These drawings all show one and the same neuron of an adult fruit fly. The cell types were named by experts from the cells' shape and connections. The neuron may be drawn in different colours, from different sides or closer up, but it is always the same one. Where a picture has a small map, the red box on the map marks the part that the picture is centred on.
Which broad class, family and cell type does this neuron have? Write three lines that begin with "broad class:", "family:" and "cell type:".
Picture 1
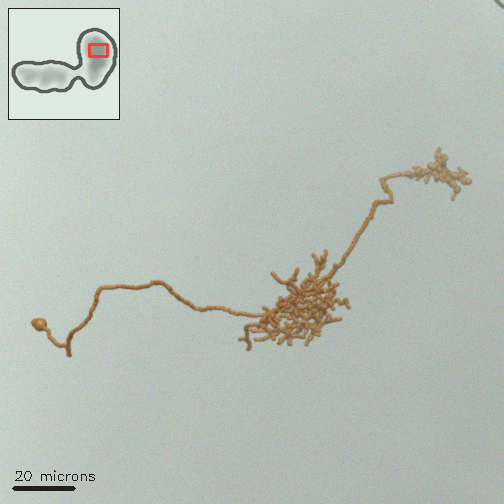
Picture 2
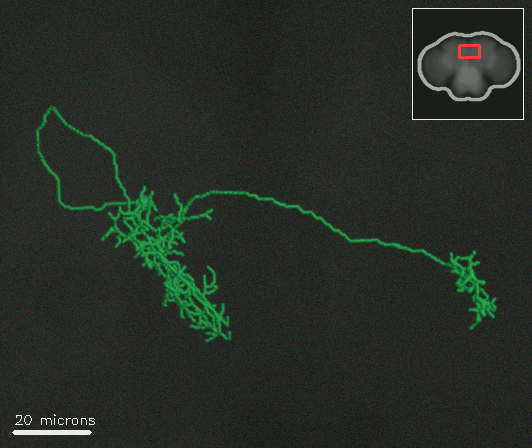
broad class: central-brain intrinsic neuron
family: class CX
cell type: FR1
